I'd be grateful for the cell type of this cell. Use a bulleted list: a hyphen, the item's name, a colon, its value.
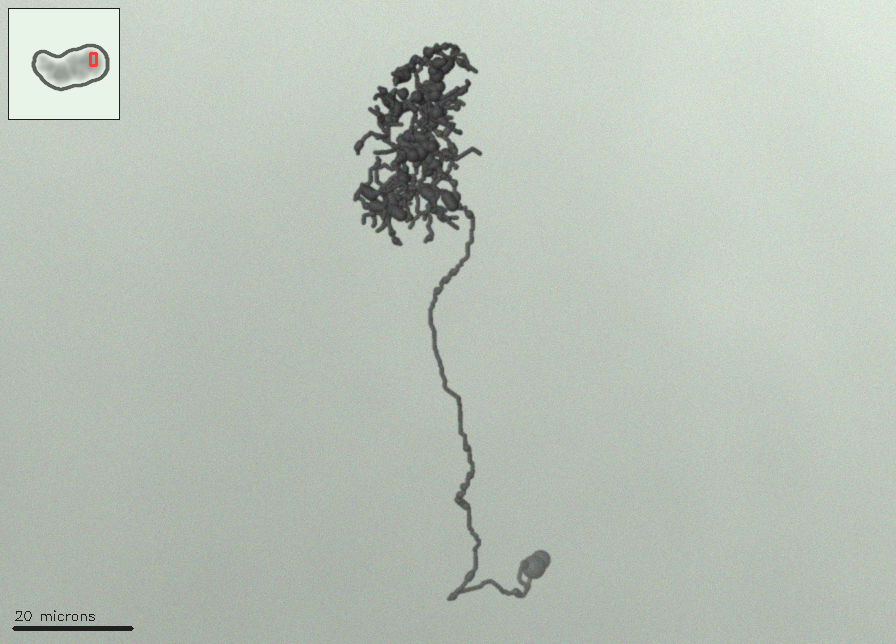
- cell type: LPi3a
